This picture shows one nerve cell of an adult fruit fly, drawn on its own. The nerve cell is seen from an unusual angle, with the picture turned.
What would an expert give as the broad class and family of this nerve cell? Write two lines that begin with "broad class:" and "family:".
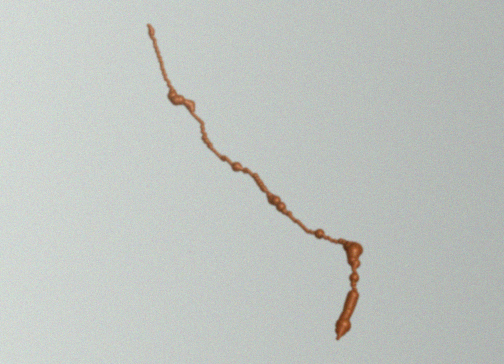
broad class: photoreceptor or other optic-lobe sensory neuron
family: class visual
